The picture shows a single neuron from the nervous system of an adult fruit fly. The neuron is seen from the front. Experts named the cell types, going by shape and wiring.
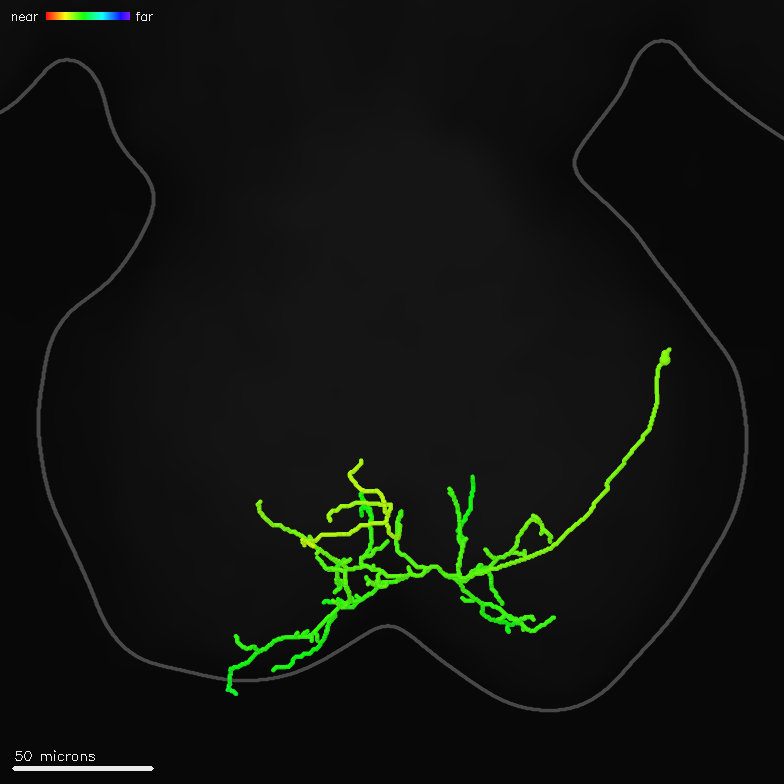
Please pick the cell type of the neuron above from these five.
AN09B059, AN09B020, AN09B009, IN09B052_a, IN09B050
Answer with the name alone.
IN09B050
